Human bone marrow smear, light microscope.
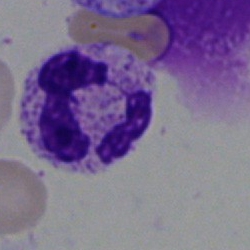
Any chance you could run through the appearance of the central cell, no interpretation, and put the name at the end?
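The nucleus splits into separate lobes that curve in a C around the cell's centre. Its chromatin is dark purple and coarsely clumped. Pale pinkish-lilac cytoplasm fills the middle of that curve, scattered throughout with small purple granules. That's a segmented neutrophil.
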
